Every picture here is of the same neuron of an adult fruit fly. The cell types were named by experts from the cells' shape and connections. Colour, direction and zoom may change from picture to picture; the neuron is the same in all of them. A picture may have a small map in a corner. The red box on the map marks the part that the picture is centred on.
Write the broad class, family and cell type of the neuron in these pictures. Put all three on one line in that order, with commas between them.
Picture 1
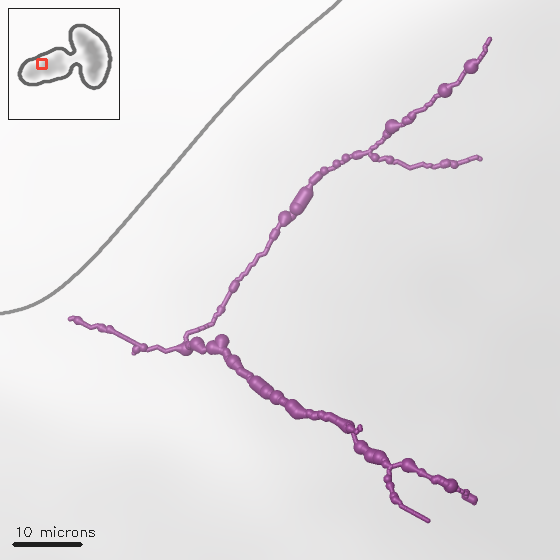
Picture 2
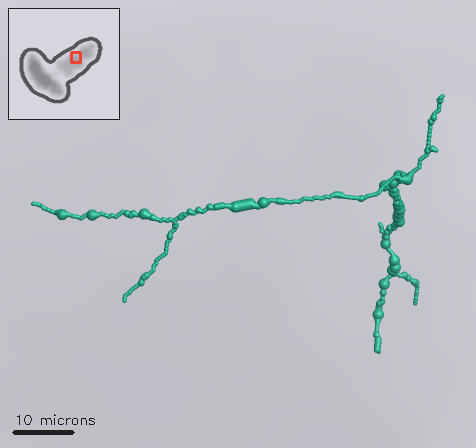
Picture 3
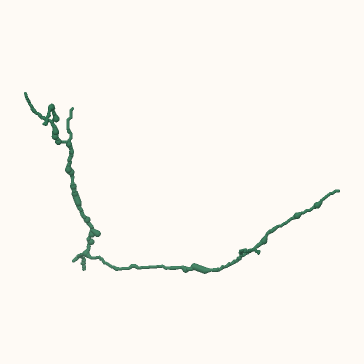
sensory neuron entering the nerve cord, class mechanosensory proprioceptive, SNpp48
